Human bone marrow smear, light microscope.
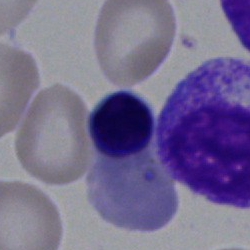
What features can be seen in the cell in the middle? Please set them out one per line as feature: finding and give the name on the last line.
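Chromatin: dense, almost uniformly dark purple
Nucleolus: none seen
Vacuoles: none visible
Name: erythroblast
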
